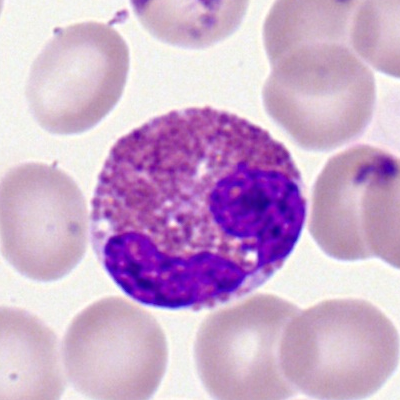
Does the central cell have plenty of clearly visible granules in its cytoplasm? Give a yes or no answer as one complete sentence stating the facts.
Yes, many visible granules are held in the cytoplasm of the cell.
